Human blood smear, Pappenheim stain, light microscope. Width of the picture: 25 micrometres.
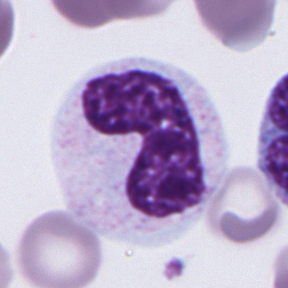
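Band neutrophil at the centre of a stained peripheral blood smear. Nucleus a single curved mass, deeply indented on its left side. Chromatin dark purple, coarsely clumped. Cytoplasm abundant, pale pinkish-grey, with fine pink-violet granules scattered throughout.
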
